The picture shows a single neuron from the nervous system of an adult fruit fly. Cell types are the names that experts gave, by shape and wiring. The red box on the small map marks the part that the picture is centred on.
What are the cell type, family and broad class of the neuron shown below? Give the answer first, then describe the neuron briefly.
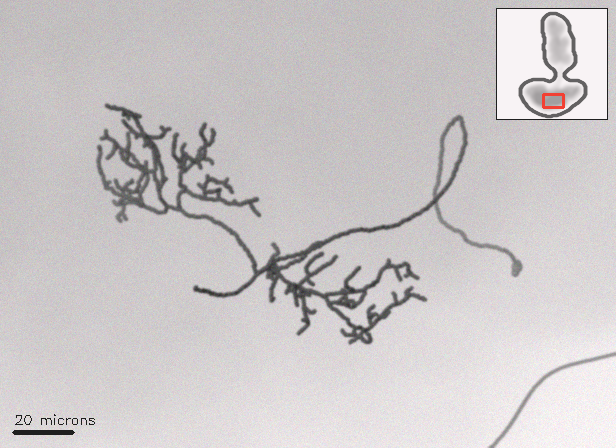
The cell type is FB2K. Its family is hemilineage LALv1_dorsal. It is a central-brain intrinsic neuron. It lies in the brain. From left to right in the picture it spans about 140 microns. Dozens of branch ends can be seen.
